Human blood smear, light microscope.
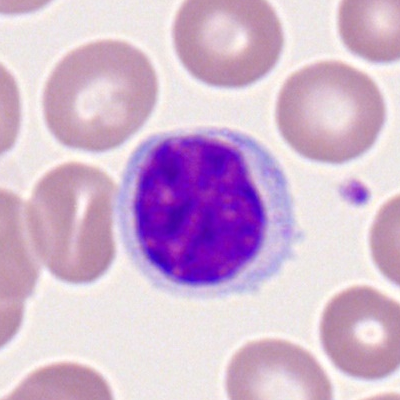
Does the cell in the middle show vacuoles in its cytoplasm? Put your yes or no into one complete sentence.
No, in the cytoplasm of the cell there are no vacuoles.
